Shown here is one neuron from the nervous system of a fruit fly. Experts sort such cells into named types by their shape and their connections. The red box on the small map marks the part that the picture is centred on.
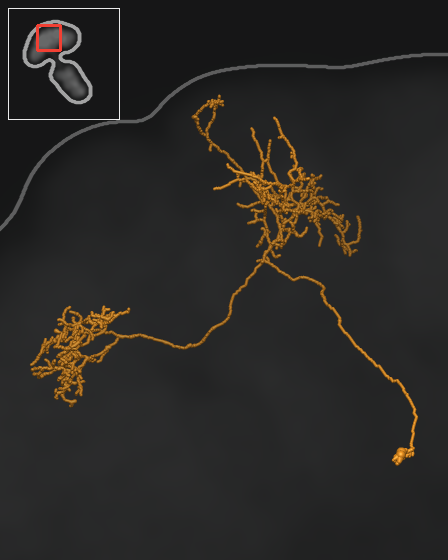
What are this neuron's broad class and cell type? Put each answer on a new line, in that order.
central-brain intrinsic neuron
LAL175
